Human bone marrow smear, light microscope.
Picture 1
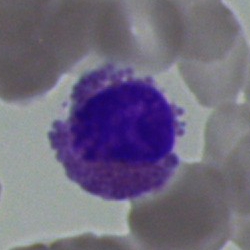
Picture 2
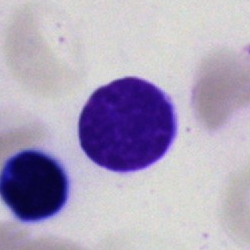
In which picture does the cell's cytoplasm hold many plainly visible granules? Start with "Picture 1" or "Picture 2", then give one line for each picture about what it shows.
Picture 1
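In picture 1: The cytoplasm is packed with coarse purple granules.
In picture 2: No granules are visible over the cell.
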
